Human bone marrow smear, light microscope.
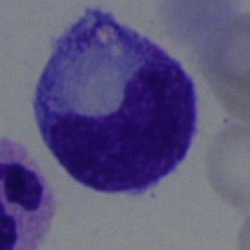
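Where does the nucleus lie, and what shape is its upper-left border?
It fills the lower and right part of the cell, and its upper-left border is concave.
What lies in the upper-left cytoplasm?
A large pale, nearly colourless area, cupped by the nucleus; the blue cytoplasm is widest there.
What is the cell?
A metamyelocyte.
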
